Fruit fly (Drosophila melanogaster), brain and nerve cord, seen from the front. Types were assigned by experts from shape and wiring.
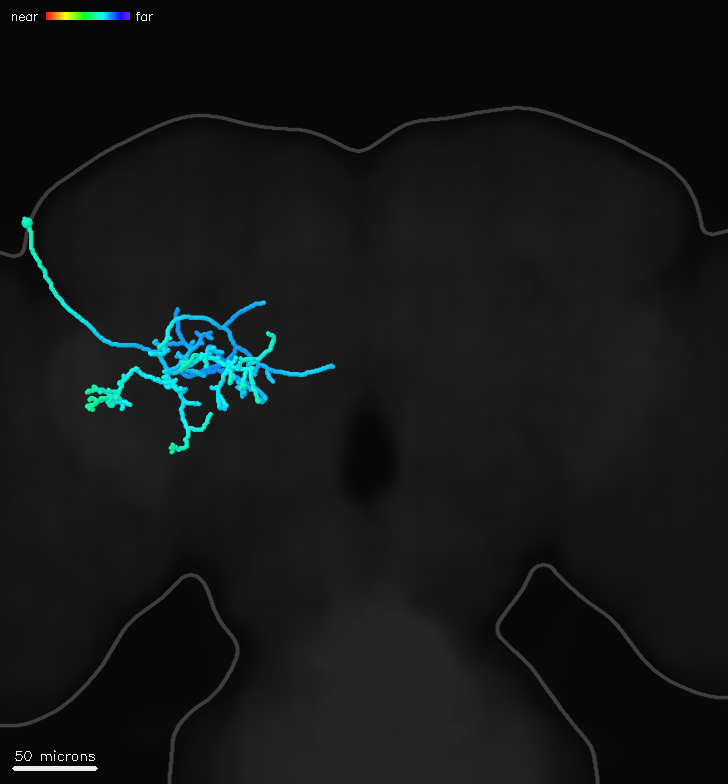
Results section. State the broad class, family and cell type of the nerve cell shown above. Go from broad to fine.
central-brain intrinsic neuron; hemilineage LHl4_posterior; PLP099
